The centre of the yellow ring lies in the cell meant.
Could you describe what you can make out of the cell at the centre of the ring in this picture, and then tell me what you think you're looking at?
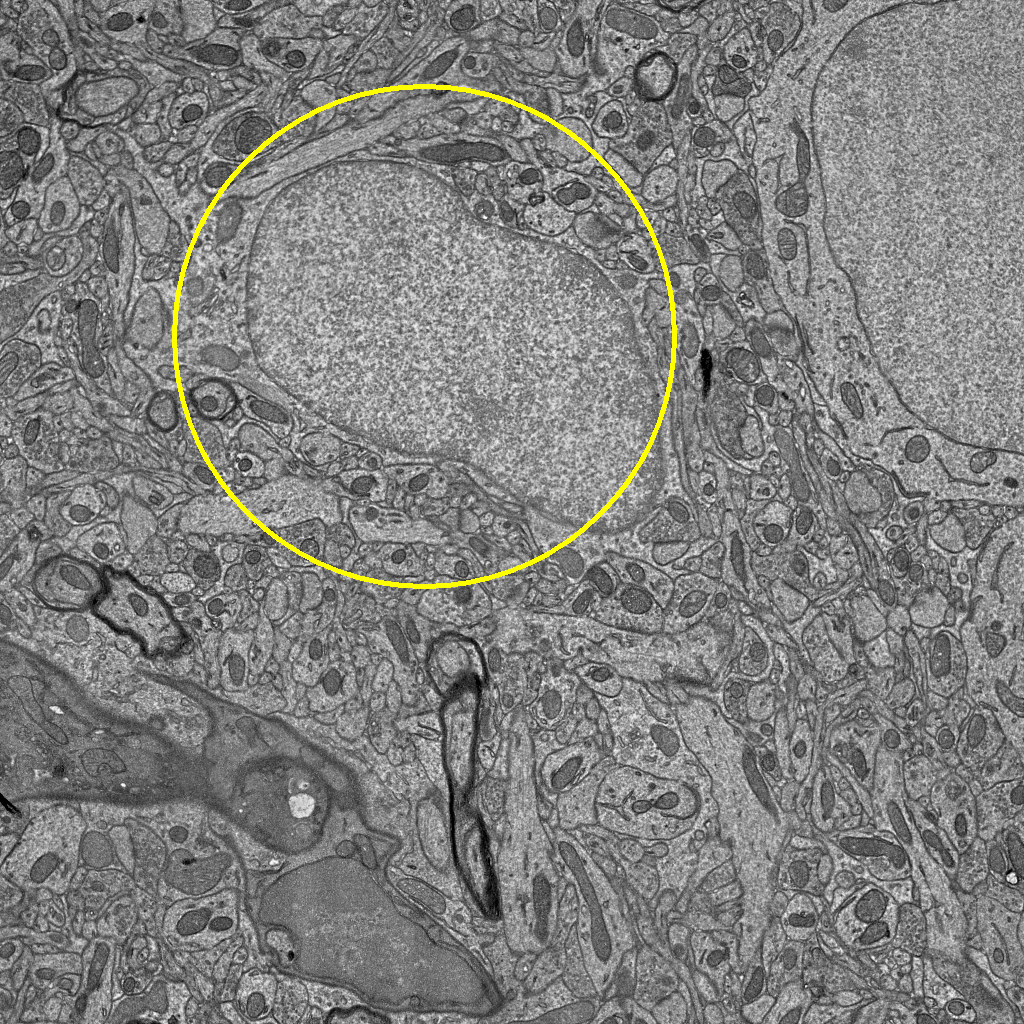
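Elongated nucleus, running diagonally from upper left to lower right. Envelope smooth; no deep infoldings. No distinct nucleolus. Cytoplasm without visible stacks of rough endoplasmic reticulum. Astrocyte.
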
